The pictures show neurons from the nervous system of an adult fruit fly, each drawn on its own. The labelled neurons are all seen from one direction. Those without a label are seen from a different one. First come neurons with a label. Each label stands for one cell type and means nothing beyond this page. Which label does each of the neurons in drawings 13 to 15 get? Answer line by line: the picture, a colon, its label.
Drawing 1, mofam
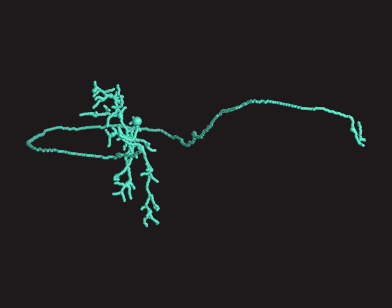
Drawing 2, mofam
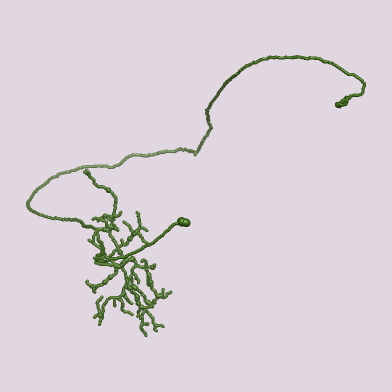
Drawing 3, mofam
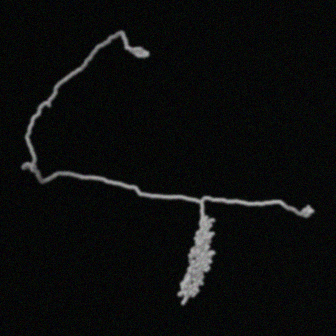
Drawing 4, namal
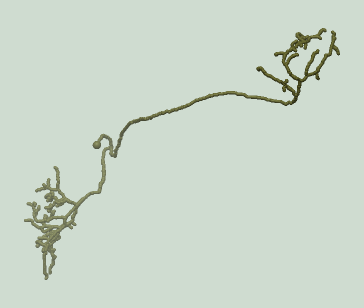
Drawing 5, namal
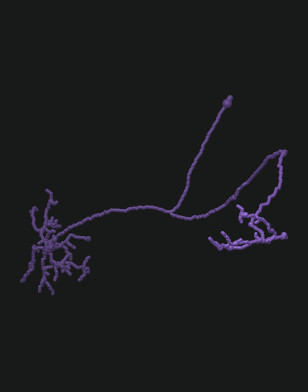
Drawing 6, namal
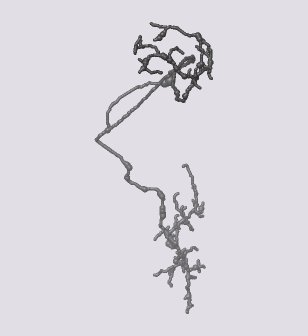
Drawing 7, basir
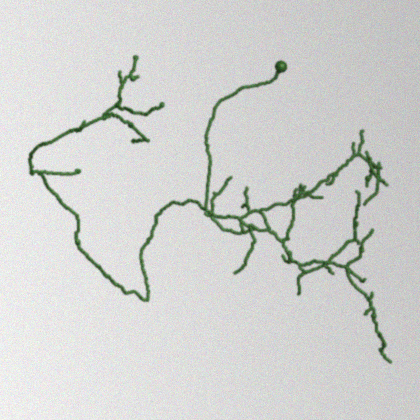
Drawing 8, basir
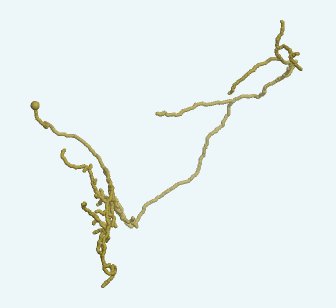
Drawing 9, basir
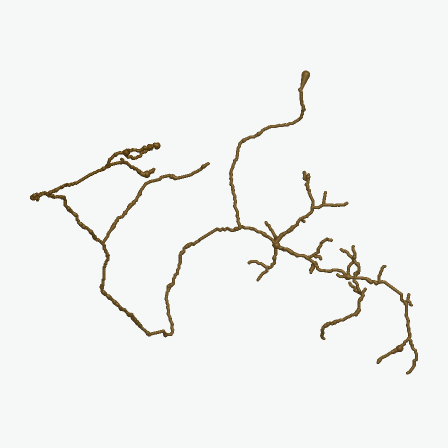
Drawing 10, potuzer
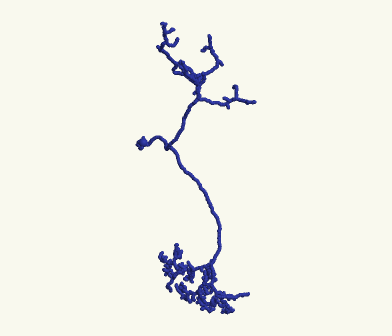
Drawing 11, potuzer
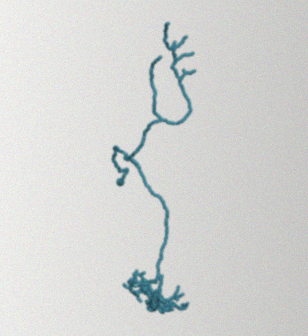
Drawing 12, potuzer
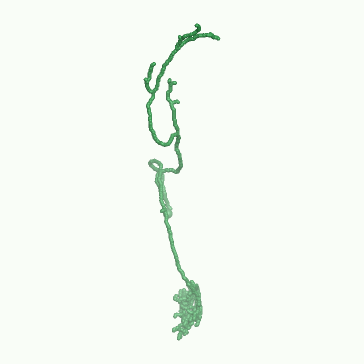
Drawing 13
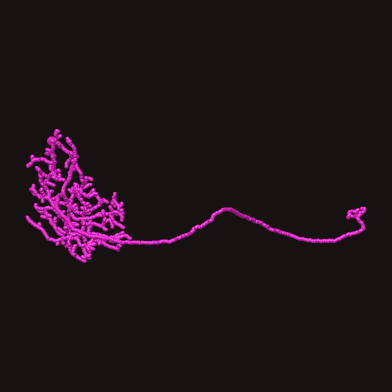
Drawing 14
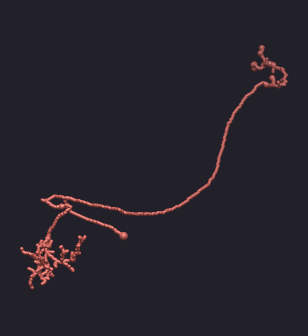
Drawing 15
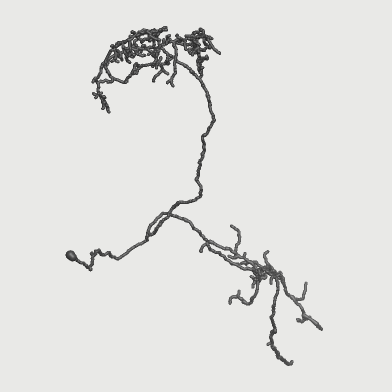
13: mofam
14: namal
15: potuzer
